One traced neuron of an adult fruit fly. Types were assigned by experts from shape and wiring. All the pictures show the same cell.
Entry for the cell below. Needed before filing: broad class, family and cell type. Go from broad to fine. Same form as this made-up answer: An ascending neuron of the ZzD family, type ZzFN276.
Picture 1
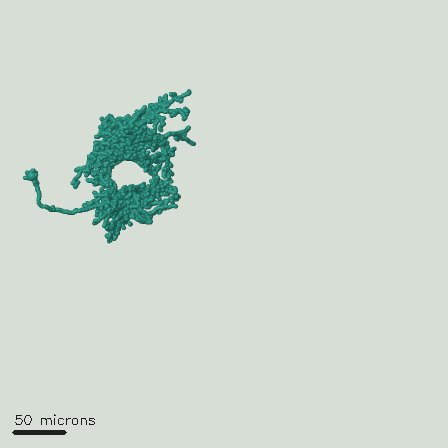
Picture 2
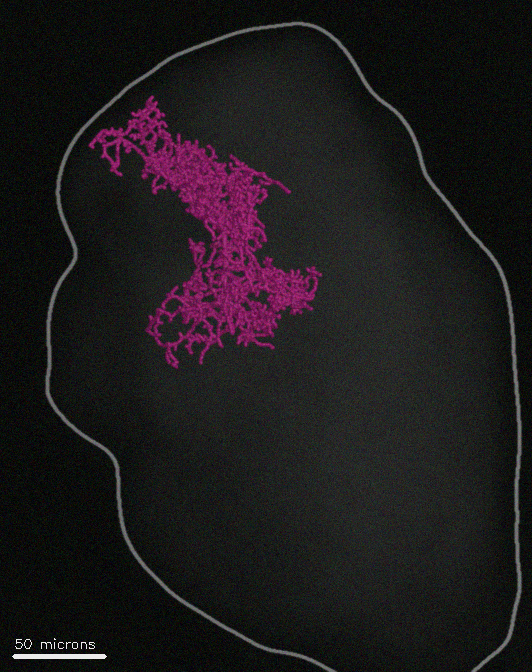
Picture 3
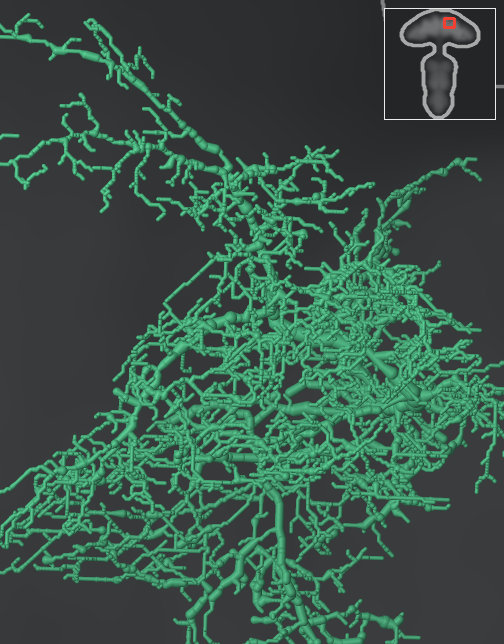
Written: A central-brain intrinsic neuron of hemilineage VLPl2_medial, type PVLP016.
